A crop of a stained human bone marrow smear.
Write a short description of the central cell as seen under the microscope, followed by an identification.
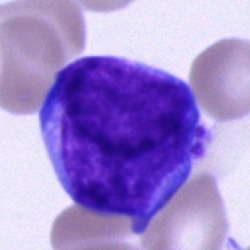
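Rather than smoothly round, this cell has an angular outline. Its nucleus fills most of the cell, and the chromatin appears mottled, not evenly smooth. Small rounded blebs protrude from the right edge. The cell is a blast.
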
